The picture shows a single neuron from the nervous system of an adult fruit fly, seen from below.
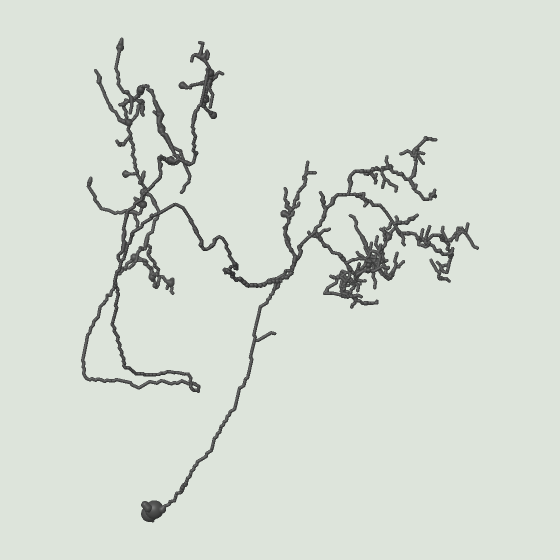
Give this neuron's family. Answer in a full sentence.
The family is hemilineage VLPl2_posterior.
